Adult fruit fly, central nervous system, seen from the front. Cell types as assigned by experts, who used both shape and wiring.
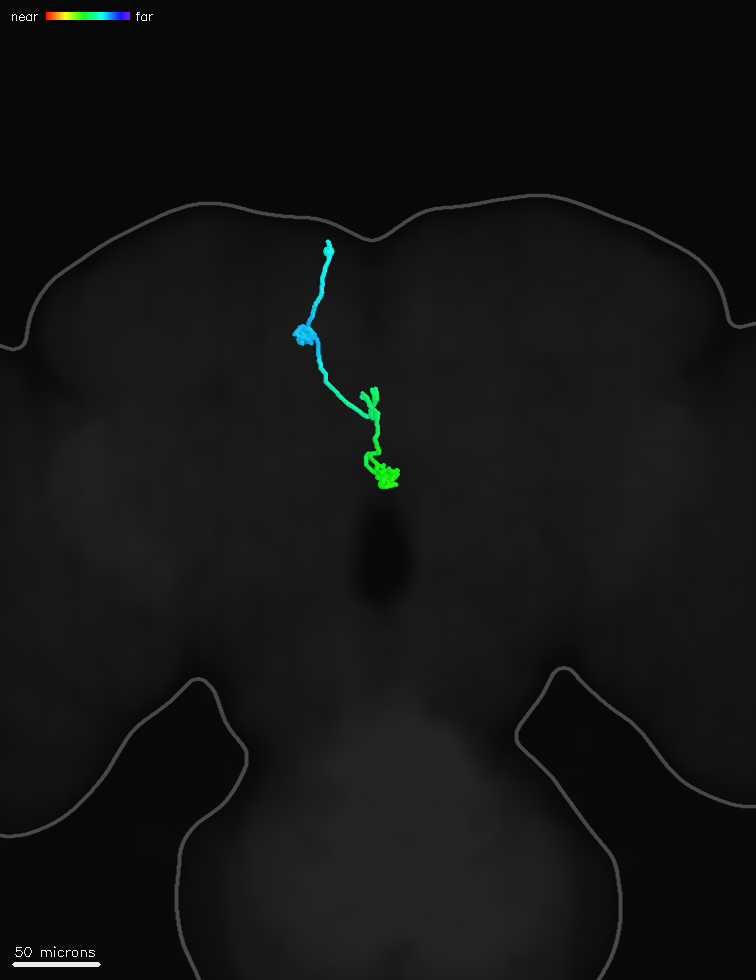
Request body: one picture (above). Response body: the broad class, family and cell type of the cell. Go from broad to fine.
central-brain intrinsic neuron; class CX; PFNa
